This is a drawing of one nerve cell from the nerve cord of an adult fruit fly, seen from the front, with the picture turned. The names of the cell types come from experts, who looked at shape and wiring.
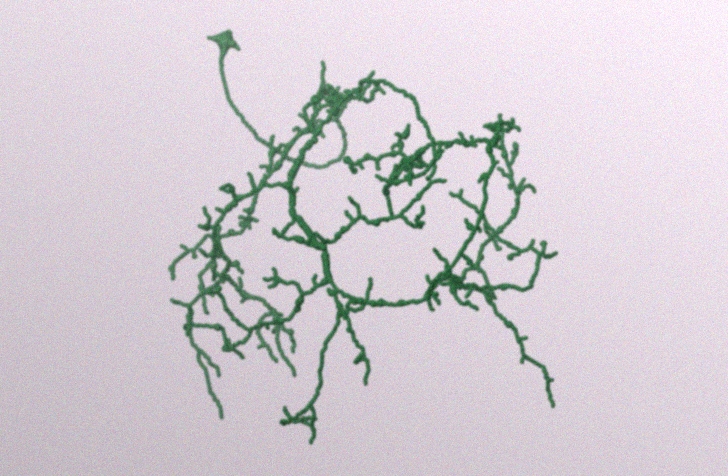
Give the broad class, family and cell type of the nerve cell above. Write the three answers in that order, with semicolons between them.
nerve-cord intrinsic neuron; hemilineage 03A; IN03A073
